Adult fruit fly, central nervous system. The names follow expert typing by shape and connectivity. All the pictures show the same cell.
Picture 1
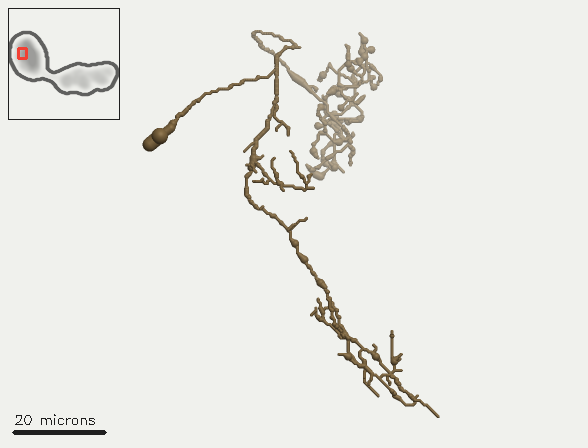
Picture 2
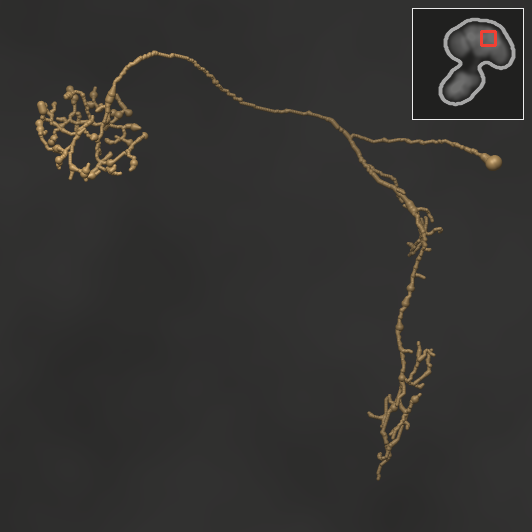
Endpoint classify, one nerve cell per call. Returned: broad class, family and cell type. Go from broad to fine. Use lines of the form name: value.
broad class: central-brain intrinsic neuron
family: hemilineage EBa1
cell type: ER1_a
